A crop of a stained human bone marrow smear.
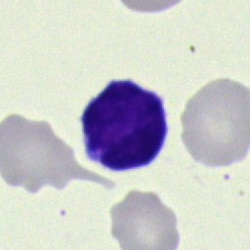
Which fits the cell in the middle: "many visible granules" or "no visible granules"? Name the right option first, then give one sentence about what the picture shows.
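No visible granules. No granules can be seen in the cell.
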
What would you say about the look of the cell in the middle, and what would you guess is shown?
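The central cell has a slightly angular outline rather than a smoothly round one. Its dark nucleus occupies nearly the entire cell, with chromatin stained a dense, dark purple throughout. A small, paler lilac patch lies at the lower left edge. This cell is a lymphocyte.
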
